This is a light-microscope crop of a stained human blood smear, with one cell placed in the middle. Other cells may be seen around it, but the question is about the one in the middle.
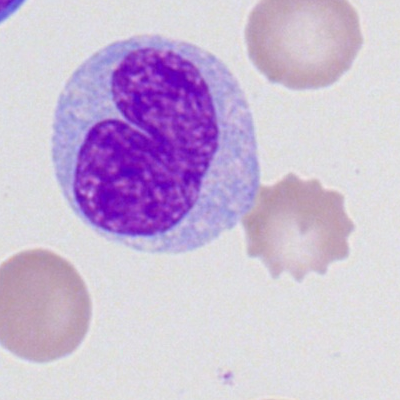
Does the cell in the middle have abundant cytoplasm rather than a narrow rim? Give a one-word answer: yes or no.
Yes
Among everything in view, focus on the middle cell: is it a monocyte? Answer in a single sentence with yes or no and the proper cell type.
Yes, it is a monocyte that lies in the middle.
